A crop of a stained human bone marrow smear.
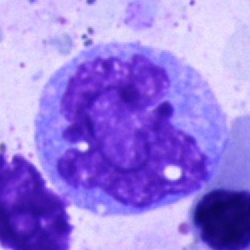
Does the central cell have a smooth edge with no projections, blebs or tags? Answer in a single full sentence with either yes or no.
Yes, what bounds this cell is a smooth, even outline.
